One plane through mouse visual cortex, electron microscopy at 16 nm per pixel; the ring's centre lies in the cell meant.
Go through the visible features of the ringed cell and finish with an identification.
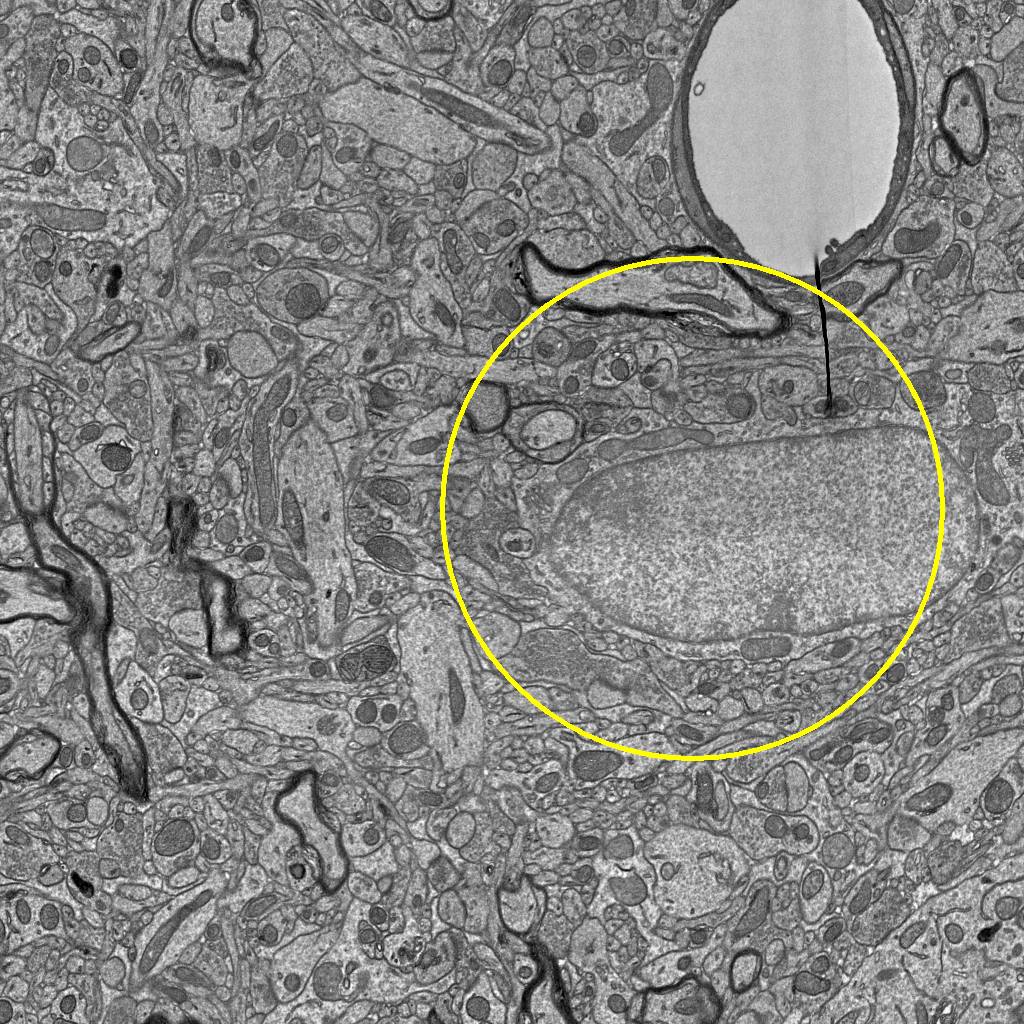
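The nucleus is an elongated oval whose long axis runs horizontally. Its outline is smooth, lacking deep infoldings. No distinct nucleolus can be made out within it. A large round vessel lumen lies above and to the right of the cell body. This cell is an astrocyte.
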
